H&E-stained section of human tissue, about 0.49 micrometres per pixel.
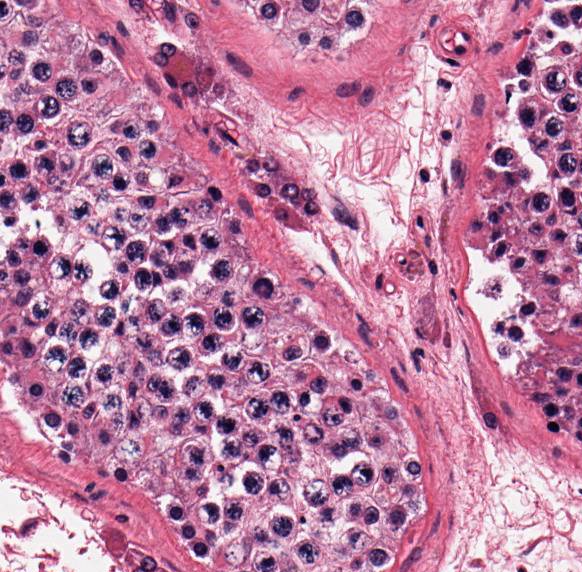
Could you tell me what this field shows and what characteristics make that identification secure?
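Answer: seminiferous tubule. Check one: the large tubule on the left is packed with many layers of rounded germ cells, with no clear open lumen.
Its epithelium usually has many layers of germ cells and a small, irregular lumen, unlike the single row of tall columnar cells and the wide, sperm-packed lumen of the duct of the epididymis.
Check two: many are spermatocytes, their large round nuclei holding coarse, thread-like dark chromatin.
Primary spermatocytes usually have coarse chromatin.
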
